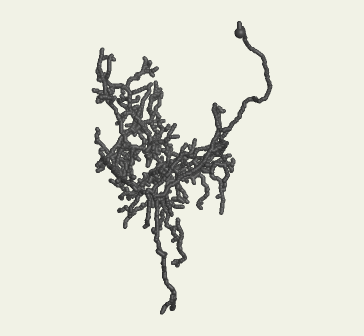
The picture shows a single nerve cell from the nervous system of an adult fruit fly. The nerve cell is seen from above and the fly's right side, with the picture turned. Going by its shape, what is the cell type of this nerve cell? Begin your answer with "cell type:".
cell type: IN03A040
